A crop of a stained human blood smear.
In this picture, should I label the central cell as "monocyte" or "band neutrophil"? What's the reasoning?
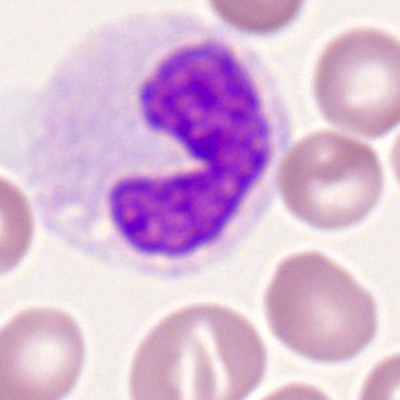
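This is a monocyte, not a band neutrophil. Point one, the chromatin: it is dark purple and mottled with small paler patches.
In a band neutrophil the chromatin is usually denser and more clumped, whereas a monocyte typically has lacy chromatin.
Also seen: a horseshoe-shaped nucleus, notch facing left, lying toward the right, in abundant pale greyish-lilac cytoplasm.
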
